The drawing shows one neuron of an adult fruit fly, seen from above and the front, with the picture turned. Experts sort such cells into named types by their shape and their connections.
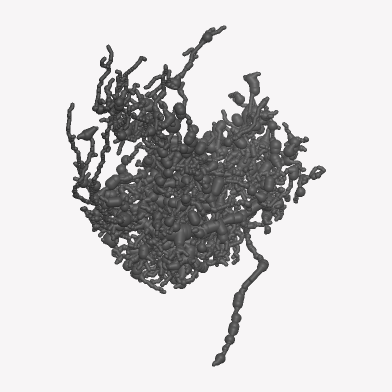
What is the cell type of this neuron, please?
INXXX077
